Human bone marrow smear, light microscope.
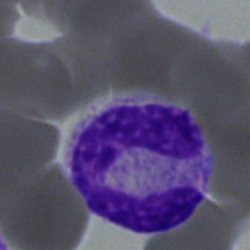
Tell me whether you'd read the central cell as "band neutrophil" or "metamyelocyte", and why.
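Answer: band neutrophil. Nucleus a thick curved band wrapping around a pale central zone. Chromatin dark purple, coarsely clumped. Cytoplasm holds fine, dust-like lilac granules. Thin rim of cytoplasm outside the nucleus, showing at upper left only.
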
